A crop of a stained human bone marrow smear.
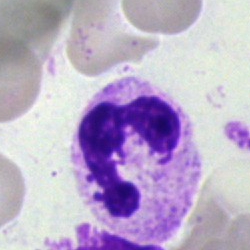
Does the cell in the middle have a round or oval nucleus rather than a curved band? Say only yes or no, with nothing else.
No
